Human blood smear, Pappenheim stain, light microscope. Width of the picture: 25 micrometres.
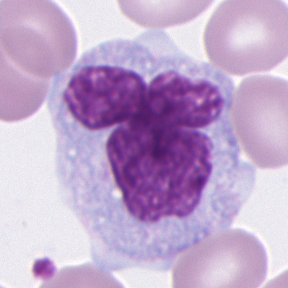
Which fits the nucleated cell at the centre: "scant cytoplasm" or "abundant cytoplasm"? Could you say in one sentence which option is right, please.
This cell has a broad area of cytoplasm.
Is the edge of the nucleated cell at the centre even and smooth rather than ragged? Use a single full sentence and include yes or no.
No, the cell does not have a smooth edge, since its outline is rough.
